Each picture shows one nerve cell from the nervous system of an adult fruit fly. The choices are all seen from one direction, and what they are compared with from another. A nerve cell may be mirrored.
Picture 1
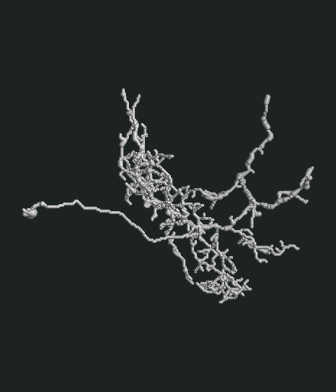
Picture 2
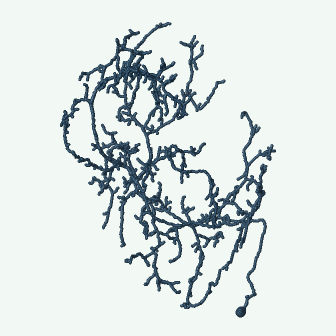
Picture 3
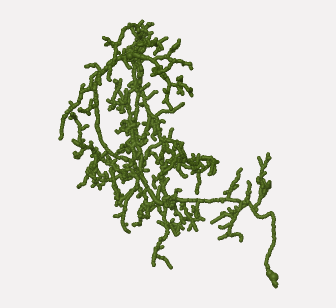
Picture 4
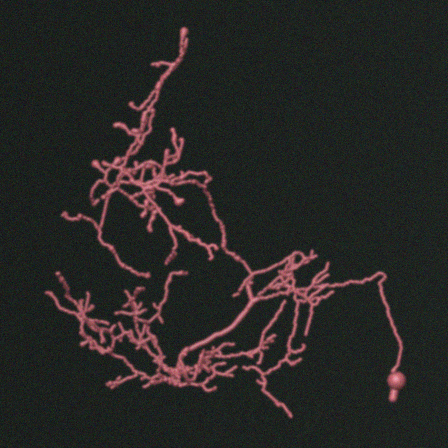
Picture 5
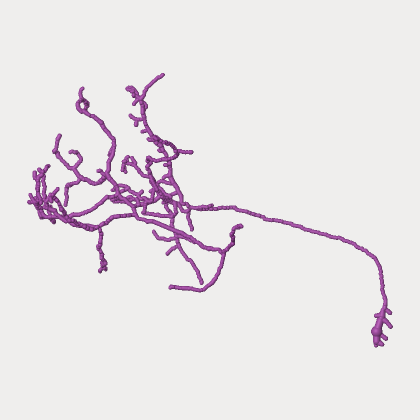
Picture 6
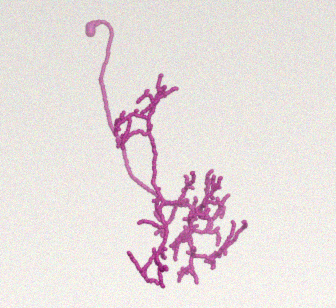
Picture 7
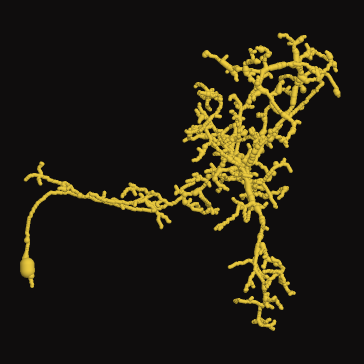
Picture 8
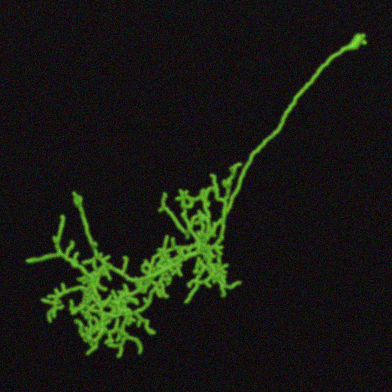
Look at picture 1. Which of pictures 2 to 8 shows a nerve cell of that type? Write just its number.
8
